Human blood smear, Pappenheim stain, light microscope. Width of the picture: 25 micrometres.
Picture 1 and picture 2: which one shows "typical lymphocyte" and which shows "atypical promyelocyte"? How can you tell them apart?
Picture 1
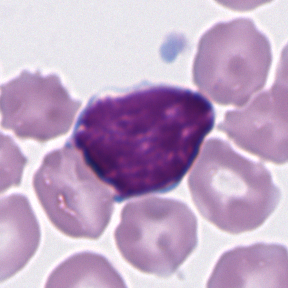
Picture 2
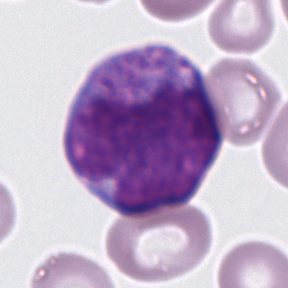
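The typical lymphocyte is in picture 1, the atypical promyelocyte in picture 2. Size: the lymphocyte's nucleus is about 12 by 9 micrometres, and the atypical promyelocyte is about 15 micrometres across. Cytoplasm: picture 1 has only a very thin, pale blue rim around the nucleus, with no granules and no vacuoles; picture 2 is paler in its upper part and darker, with a mottled, uneven texture, in its lower part.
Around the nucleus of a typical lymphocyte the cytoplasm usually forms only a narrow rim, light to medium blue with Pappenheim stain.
Specks and flecks: the paler upper part of picture 2 is scattered with small dark purple specks, while the lymphocyte's dark purple chromatin has small lighter pinkish flecks scattered through it. Edge: the atypical promyelocyte has a thin, darker blue-violet rim, shows no fine hair-like projections, and has a small pale patch at its lower-left edge.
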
